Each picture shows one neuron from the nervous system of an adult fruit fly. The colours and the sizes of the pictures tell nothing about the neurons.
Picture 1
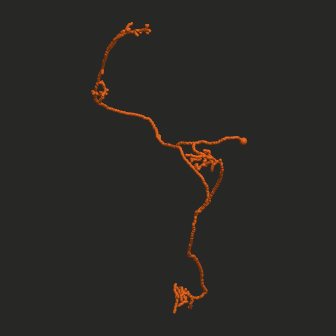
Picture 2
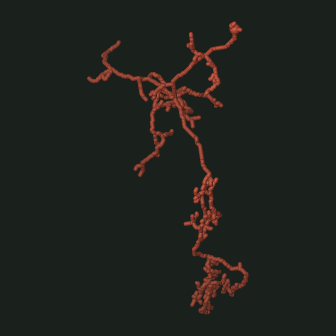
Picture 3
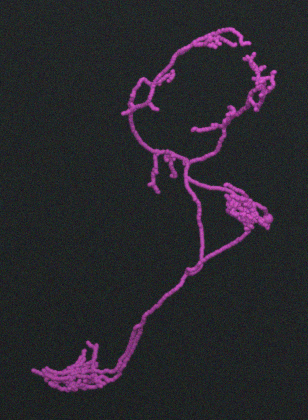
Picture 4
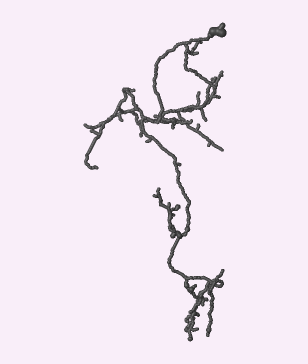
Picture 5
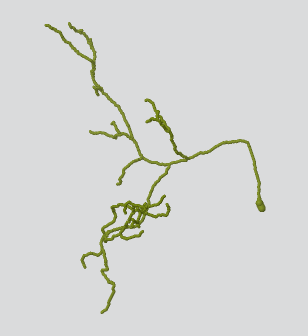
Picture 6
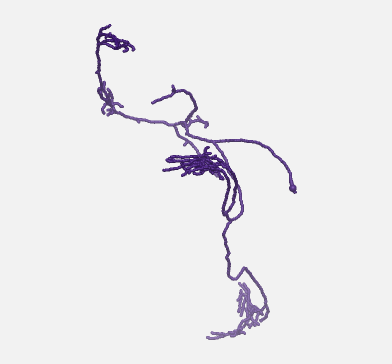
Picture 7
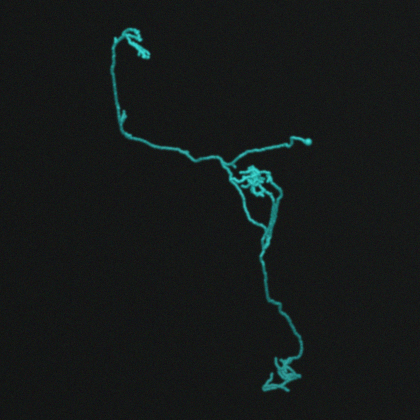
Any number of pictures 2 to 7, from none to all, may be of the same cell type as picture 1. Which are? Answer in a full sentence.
Picture 3, picture 6 and picture 7 are of the same cell type.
